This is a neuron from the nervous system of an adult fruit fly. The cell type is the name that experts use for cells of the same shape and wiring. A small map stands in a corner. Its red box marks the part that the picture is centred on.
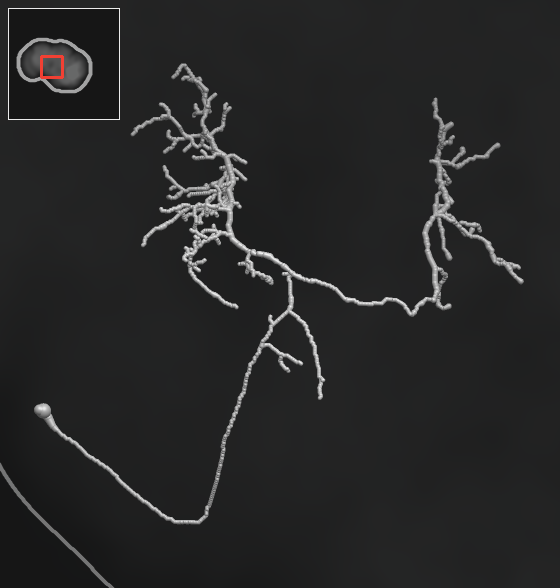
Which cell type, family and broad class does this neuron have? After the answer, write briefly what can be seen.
Its cell type is PS353. The family is hemilineage LB6. Its broad class is central-brain intrinsic neuron. Dozens of branch ends can be seen. As drawn here it is about as wide as it is tall.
